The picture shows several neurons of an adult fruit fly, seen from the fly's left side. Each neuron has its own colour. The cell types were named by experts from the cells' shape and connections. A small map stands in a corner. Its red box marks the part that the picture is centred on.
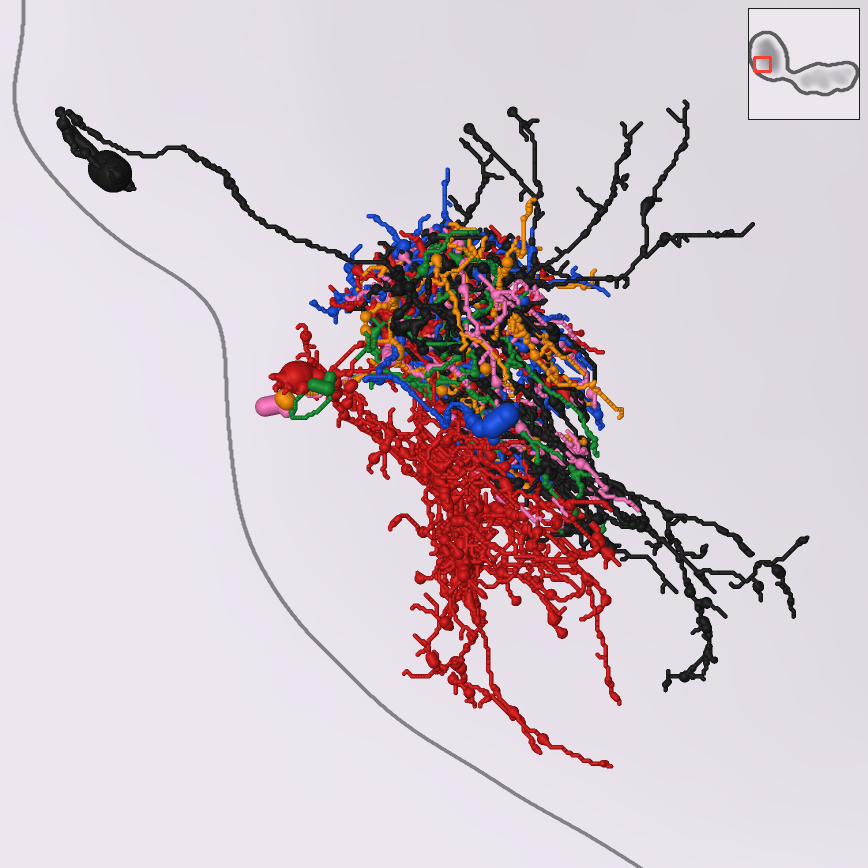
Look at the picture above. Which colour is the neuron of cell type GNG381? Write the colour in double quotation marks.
"green"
